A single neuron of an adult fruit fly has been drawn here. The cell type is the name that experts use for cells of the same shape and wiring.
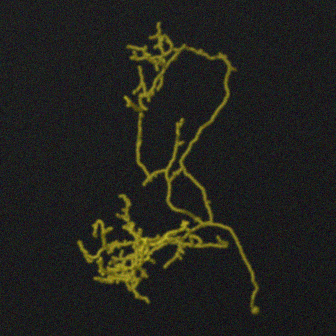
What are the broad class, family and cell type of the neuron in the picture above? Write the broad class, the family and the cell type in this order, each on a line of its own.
central-brain intrinsic neuron
hemilineage LALa1_anterior
WED012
